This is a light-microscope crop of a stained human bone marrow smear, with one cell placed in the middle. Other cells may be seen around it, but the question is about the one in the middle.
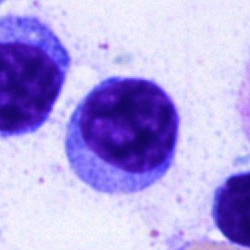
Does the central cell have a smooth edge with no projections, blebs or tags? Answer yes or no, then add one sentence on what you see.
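Yes. The cell outline is round and smooth.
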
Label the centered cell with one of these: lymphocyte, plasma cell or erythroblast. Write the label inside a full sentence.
The middle of this crop holds a lymphocyte.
